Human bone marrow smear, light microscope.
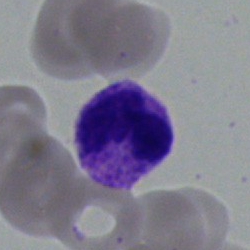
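Segmented neutrophil, the central cell in a stained human bone marrow smear. Its outline is roughly round, with a few slightly flattened sides. The chromatin is dense and stains deep purple. Cytoplasm shows mainly as a band along the bottom of the cell, and the part that is visible is lilac-purple.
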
